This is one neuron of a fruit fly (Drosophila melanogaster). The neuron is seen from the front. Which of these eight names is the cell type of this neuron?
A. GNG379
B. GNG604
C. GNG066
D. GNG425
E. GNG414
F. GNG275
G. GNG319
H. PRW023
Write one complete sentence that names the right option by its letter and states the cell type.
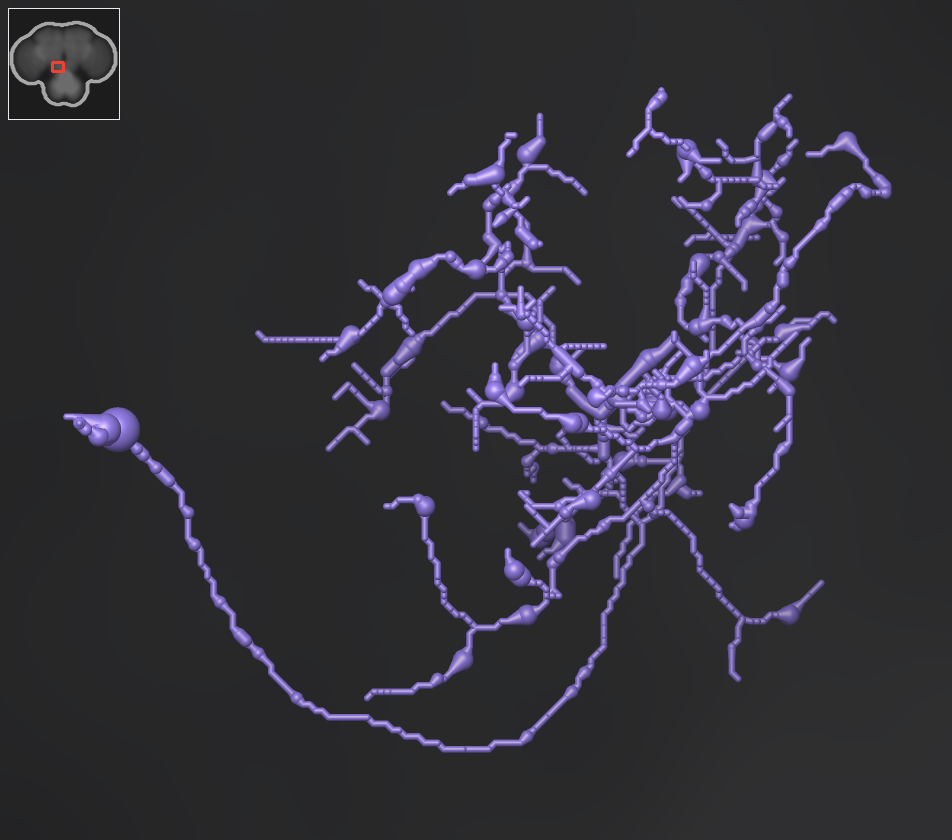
It is GNG379, given as option A, that the neuron is by cell type.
